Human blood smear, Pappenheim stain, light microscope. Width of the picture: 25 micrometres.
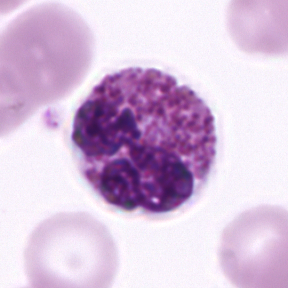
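Eosinophil in the middle of this stained blood smear; note how round and smooth its outline is. The nucleus sits in the left and lower part of the cell. The granules are of fairly even size all through the cytoplasm. You won't find any clear vacuoles there either.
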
